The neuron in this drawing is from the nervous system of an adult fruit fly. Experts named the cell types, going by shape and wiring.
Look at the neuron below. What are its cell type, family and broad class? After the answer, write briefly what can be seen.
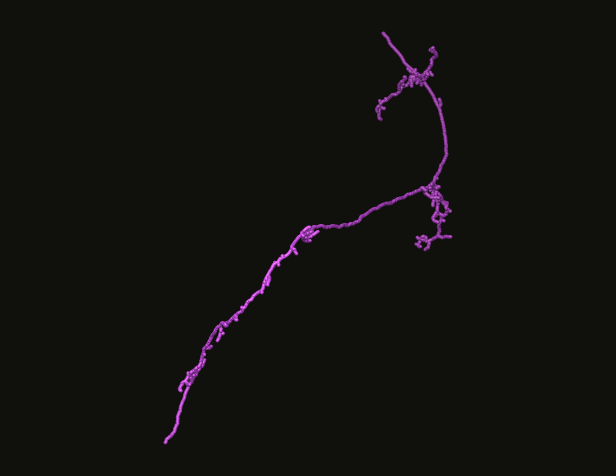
The cell type is TmY21. The family is TmY. This is an optic-lobe intrinsic neuron. No cell body is drawn. In this view it is taller than it is wide.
